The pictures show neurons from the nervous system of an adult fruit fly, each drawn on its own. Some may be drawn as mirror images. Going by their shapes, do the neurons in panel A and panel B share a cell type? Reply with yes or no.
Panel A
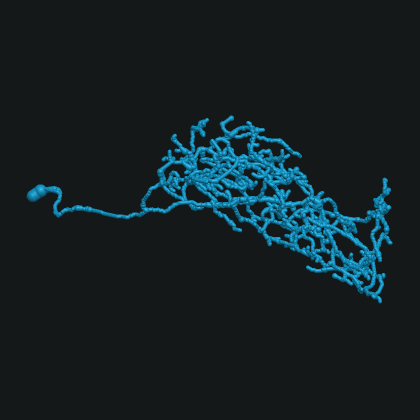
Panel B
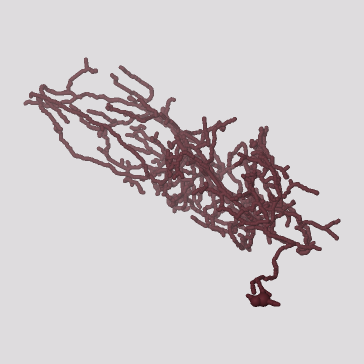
yes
